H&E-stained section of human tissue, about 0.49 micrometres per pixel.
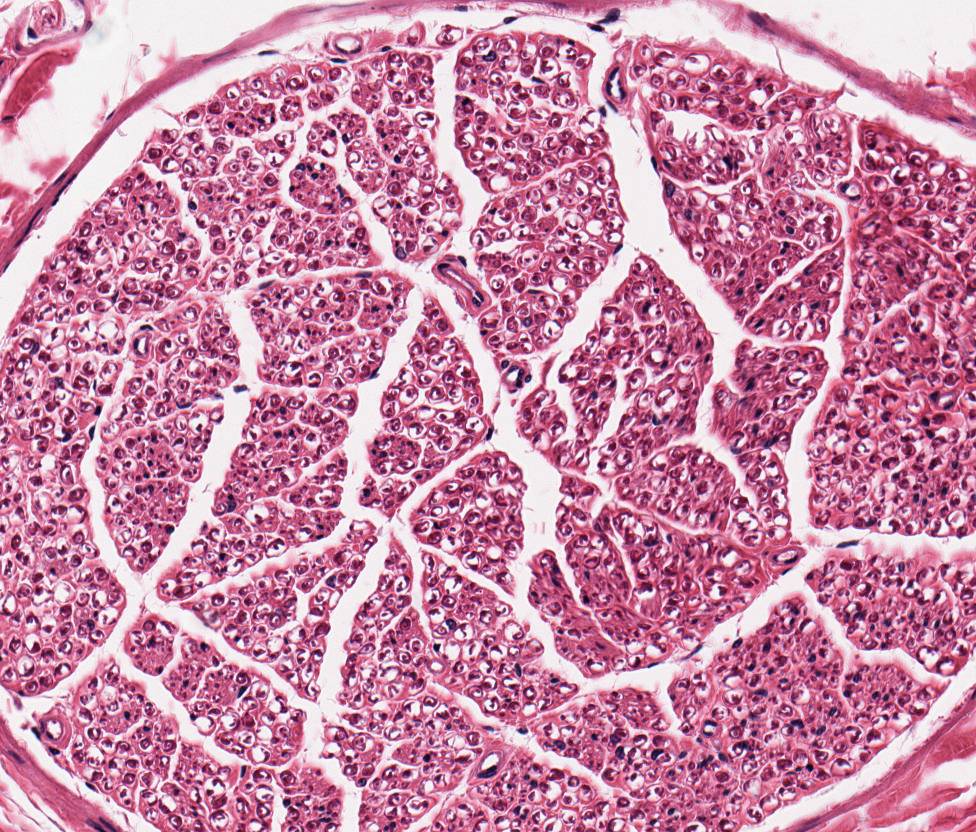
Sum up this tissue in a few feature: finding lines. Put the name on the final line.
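Bundle: single, large, rounded, filling most of the field
Sheath: thin, pink, curving around the bundle edge
Fibres: cut in cross section, closely packed small round profiles
Profiles: many with a small central pink-purple core ringed by a pale clear halo
Nuclei: sparse, small, dark, mostly elongated
Name: tibial nerve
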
